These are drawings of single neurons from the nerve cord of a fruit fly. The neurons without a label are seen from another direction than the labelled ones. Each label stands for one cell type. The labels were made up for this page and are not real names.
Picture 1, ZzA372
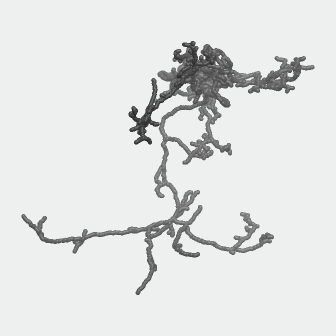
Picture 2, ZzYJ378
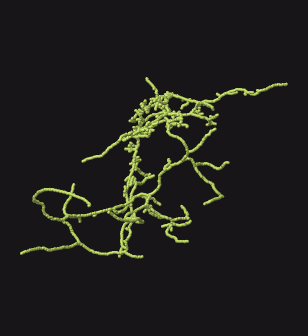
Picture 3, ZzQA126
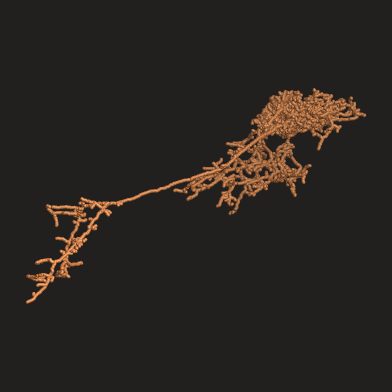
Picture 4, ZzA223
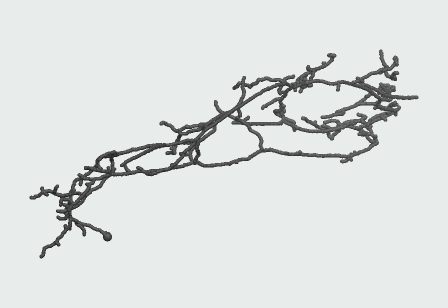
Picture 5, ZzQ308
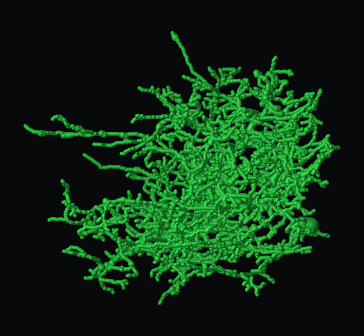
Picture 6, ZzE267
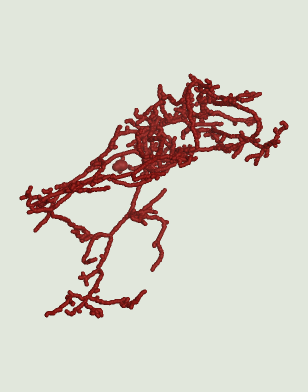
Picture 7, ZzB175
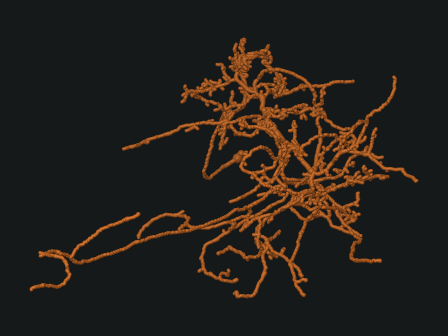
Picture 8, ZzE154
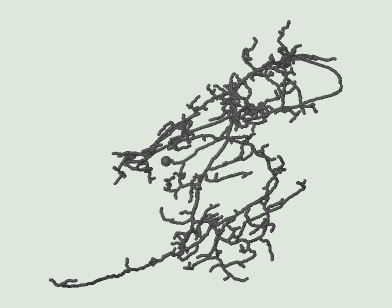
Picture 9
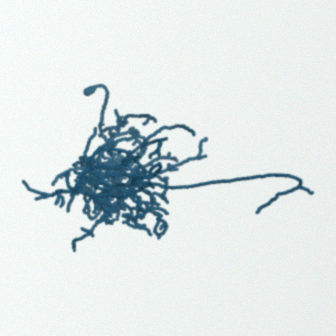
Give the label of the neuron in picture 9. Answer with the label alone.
ZzB175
